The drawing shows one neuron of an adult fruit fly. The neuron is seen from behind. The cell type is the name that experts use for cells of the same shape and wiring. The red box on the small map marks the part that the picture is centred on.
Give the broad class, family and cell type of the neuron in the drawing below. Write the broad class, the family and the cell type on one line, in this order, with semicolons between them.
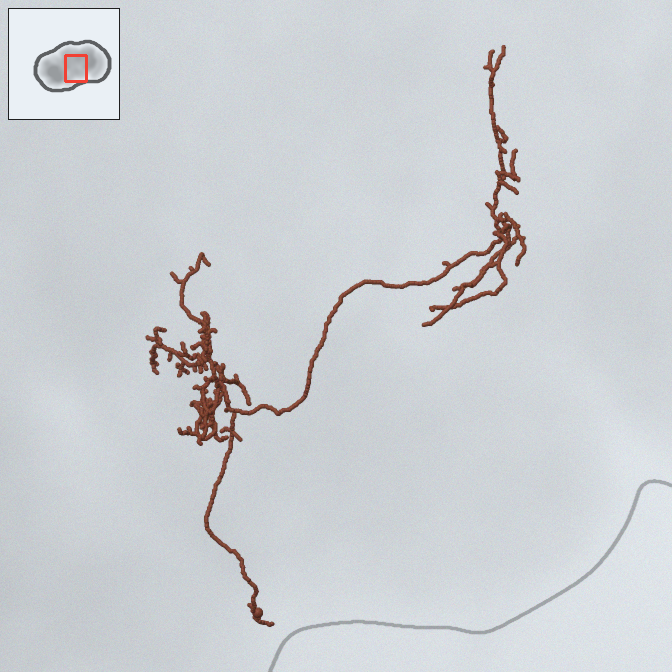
central-brain intrinsic neuron; hemilineage LB3; GNG382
